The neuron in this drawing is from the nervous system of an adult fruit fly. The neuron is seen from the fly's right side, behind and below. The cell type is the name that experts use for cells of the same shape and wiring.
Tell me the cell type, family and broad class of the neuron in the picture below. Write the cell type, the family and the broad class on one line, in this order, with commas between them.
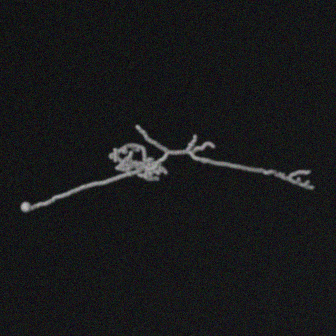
IN08B093, hemilineage 08B, nerve-cord intrinsic neuron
